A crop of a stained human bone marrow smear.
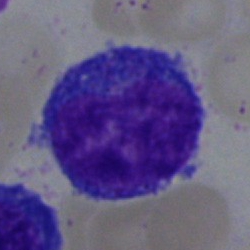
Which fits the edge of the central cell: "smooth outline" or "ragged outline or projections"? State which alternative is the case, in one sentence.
This cell's outline is not smooth but rough.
